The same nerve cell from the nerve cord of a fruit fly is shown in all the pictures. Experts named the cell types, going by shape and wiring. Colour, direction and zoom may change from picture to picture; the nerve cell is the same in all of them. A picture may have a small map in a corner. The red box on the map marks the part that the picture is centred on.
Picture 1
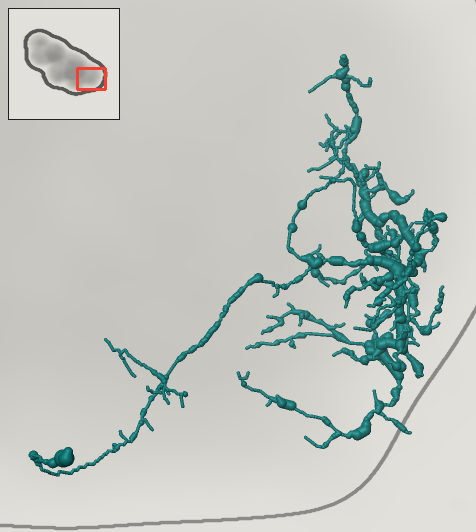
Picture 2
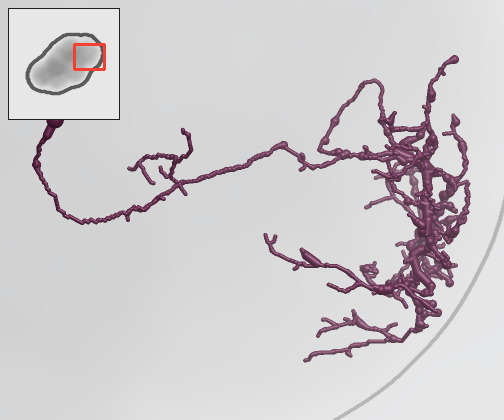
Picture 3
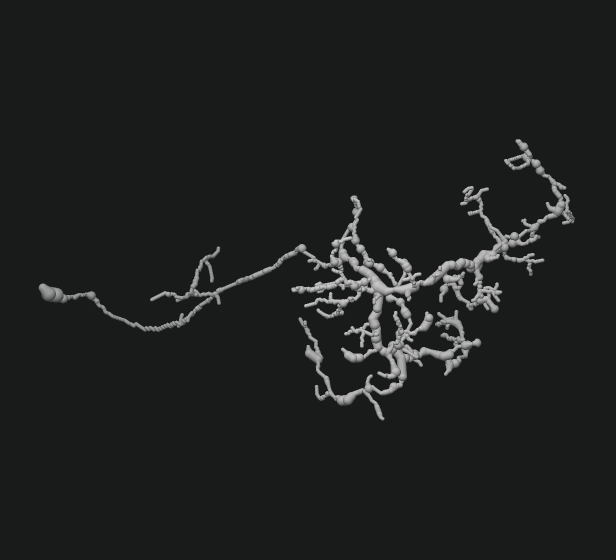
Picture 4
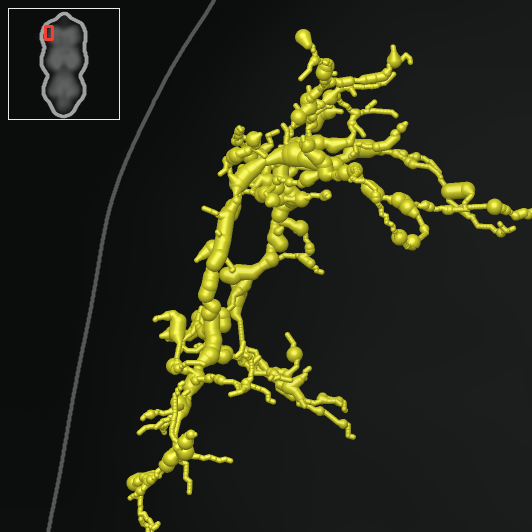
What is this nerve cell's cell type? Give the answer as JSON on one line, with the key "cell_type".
{"cell_type": "IN13B075"}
